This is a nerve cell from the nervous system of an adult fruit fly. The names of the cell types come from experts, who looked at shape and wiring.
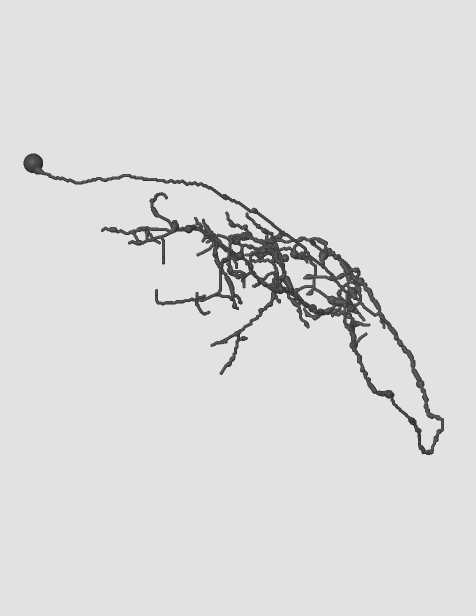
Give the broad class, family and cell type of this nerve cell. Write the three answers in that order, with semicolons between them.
central-brain intrinsic neuron; hemilineage LHp2; CB1387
